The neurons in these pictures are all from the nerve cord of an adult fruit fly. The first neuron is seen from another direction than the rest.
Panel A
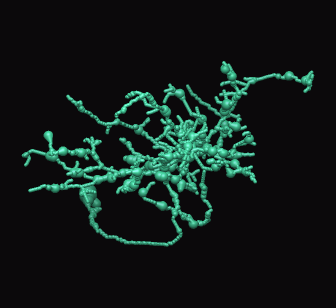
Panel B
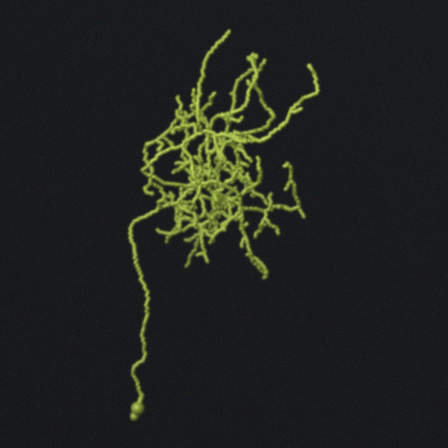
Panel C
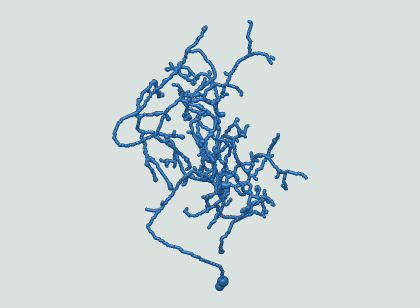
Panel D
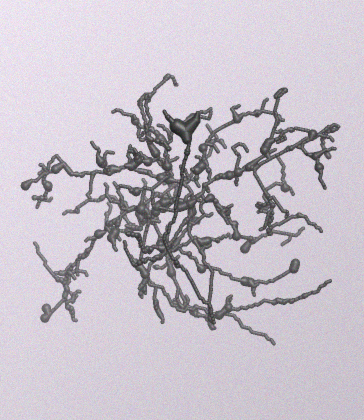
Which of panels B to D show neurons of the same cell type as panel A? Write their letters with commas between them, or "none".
D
